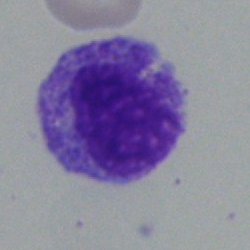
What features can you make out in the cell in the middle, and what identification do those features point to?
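Start with the outline: the cell is roughly round, with a slightly ragged edge. Now notice that the rim of cytoplasm is widest on the left side, and that small pale spots lie in the cytoplasm there. The chromatin is dark purple and clumped, with paler patches between the clumps. What you are looking at is a myelocyte.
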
